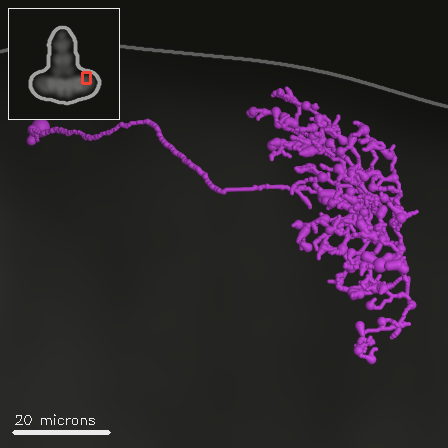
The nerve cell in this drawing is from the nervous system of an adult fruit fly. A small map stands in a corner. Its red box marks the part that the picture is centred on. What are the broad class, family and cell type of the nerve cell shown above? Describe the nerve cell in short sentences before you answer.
By the scale bar it is about 80 microns wide in this view. Dozens of branch ends can be seen. It is an optic-lobe intrinsic neuron. The family is Pm. The cell type is Pm2a.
